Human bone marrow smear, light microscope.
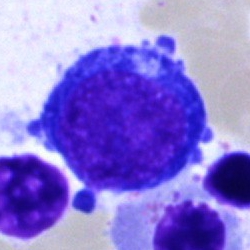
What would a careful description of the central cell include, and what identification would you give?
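Roughly round, the cell has an edge made uneven by small bulges. Small rounded blue blebs bulge from the surface, mostly at the upper right. Above the nucleus, at the top of the cell, a pale patch lies in the cytoplasm. The blue cytoplasm contains no visible granules. This is a proerythroblast.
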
